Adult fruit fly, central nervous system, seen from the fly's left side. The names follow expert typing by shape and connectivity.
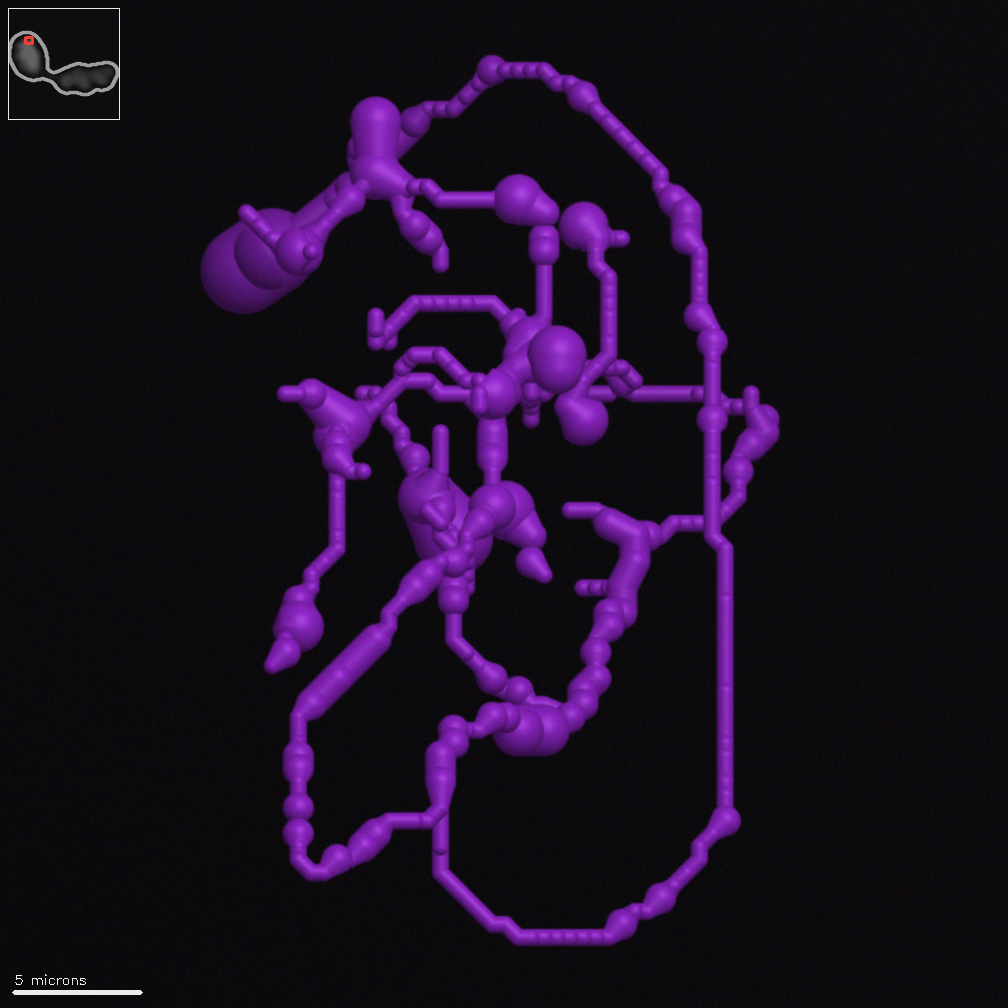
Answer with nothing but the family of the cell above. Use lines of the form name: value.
family: hemilineage SLPpm2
